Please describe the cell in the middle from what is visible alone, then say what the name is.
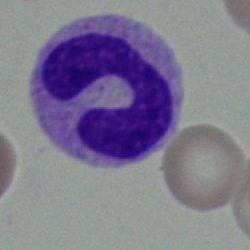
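A single curved nuclear band, shaped like a horseshoe, has its opening facing left. Its chromatin stains dark purple and appears dense and clumped. No nucleoli are visible within the nucleus. The cytoplasm contains no vacuoles. The cell is a band neutrophil.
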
